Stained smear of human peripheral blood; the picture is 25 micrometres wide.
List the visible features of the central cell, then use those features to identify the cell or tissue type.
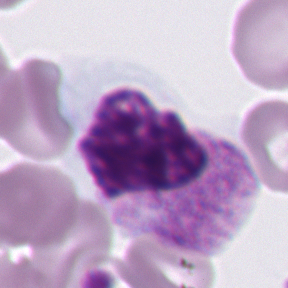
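Find the nucleus first: it sits off-centre, toward the upper left of the cell. See how it forms one irregular mass with a lumpy, knobbed edge, rather than separate lobes. Plentiful cytoplasm lies mostly below and to the right of it. Below the nucleus, that cytoplasm is crowded with fine pink-violet granules. This is a segmented neutrophil.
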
